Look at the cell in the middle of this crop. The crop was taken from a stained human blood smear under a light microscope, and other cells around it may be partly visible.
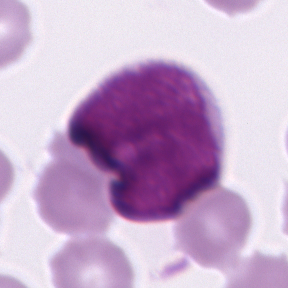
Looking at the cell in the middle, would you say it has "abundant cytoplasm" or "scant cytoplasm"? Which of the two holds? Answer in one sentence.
Its cytoplasm amounts to no more than a narrow rim.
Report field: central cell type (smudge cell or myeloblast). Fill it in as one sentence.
At the center of the crop sits a myeloblast.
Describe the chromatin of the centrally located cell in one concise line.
The chromatin is fine; coarse clumps are not a feature here.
